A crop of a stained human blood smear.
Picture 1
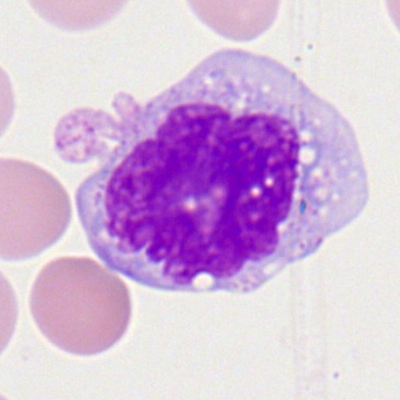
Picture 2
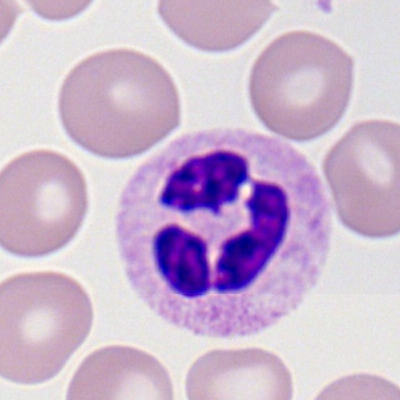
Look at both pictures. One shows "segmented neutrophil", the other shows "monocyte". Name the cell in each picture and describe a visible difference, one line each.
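Picture 1 – monocyte. Several small clear vacuoles sit in the cytoplasm, mostly along the right side.
Picture 2 – segmented neutrophil. No vacuoles are seen in the cytoplasm.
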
